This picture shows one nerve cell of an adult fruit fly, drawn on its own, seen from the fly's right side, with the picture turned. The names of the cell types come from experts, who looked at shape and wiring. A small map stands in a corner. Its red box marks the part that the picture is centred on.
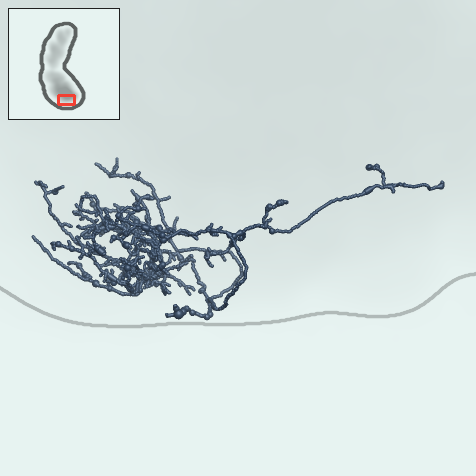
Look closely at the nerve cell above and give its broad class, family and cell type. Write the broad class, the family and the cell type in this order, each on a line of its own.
central-brain intrinsic neuron
hemilineage VLPa1_lateral
AVLP309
